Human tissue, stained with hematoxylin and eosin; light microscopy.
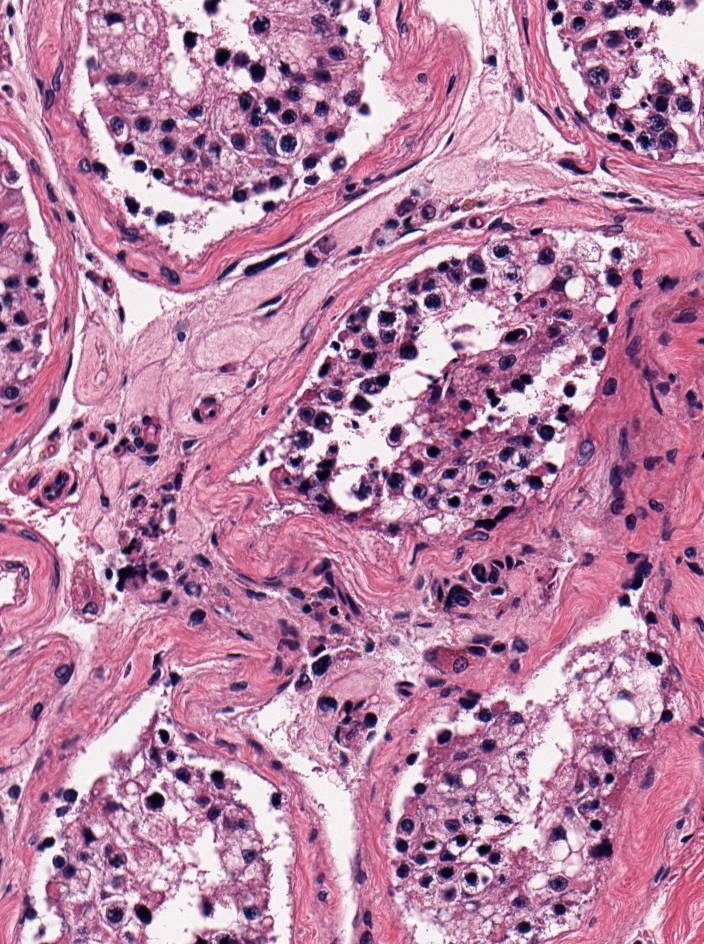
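Testis: rounded tubules in cross-section, one central, others at corners and edges, separated by stroma. Each has a thick, pink, layered fibrous wall with flattened spindle-shaped nuclei. Crowded cells with round, dark nuclei fill them; many clear cytoplasmic vacuoles show best in the lower right tubule.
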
